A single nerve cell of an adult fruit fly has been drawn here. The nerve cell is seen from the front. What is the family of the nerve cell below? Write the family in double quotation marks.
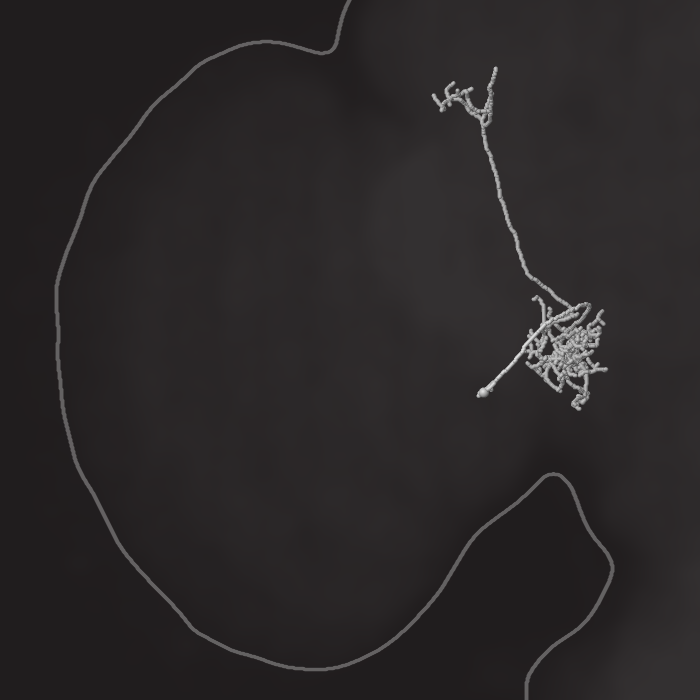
"hemilineage WEDa2"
